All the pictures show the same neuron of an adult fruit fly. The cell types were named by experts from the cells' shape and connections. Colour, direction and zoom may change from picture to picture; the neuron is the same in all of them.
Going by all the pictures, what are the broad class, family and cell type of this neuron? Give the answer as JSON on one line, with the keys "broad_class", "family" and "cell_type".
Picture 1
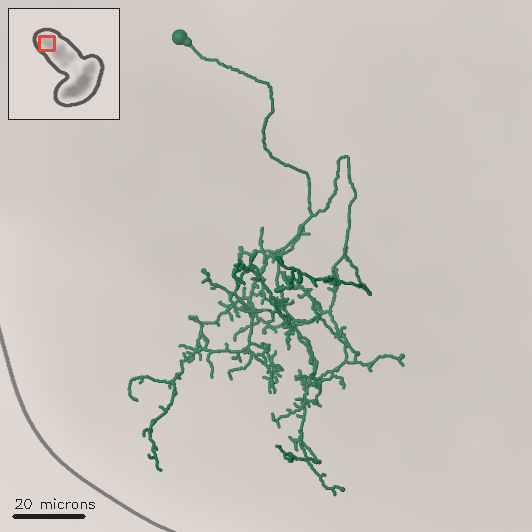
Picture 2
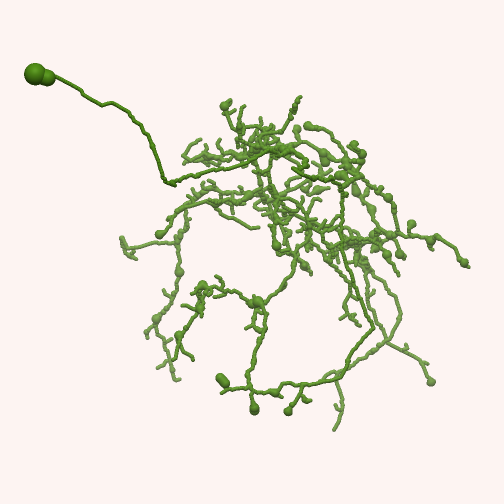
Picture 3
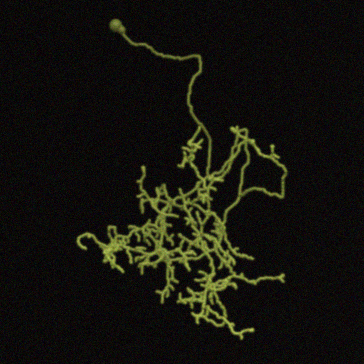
{"broad_class": "nerve-cord intrinsic neuron", "family": "hemilineage 01B", "cell_type": "IN01B036"}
